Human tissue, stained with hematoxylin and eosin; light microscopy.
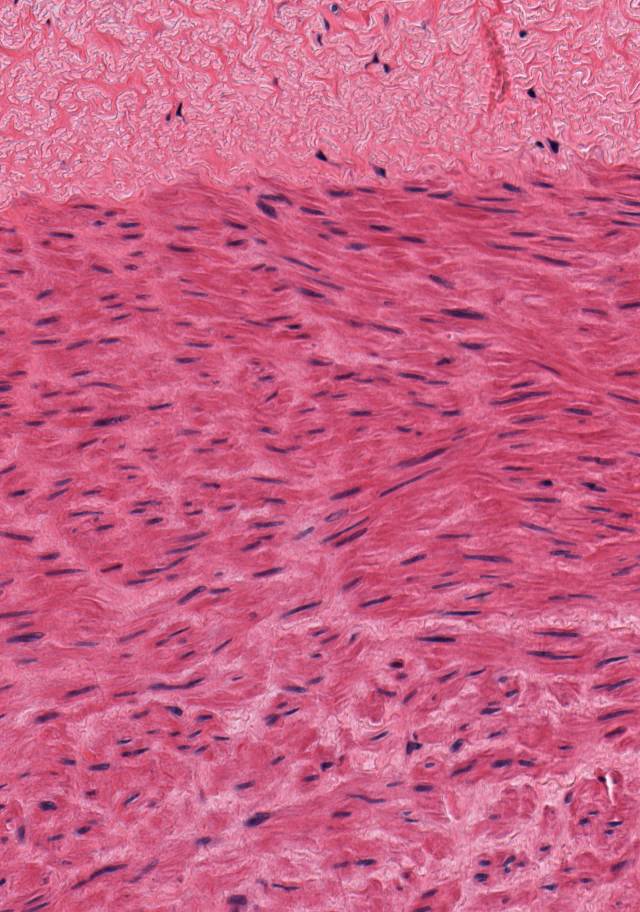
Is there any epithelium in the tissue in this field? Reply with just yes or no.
No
